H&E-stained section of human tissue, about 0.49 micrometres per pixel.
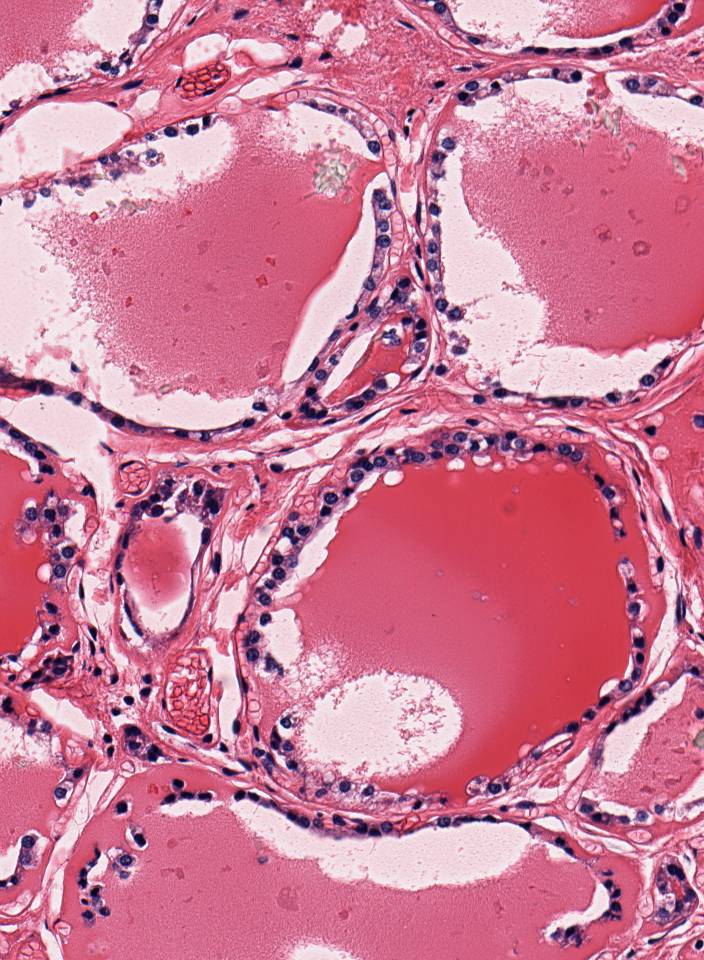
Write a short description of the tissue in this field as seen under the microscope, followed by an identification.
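You'll see each follicle lined by a single layer of flattened to low cuboidal epithelial cells, with small, round, dark-staining nuclei. The lumina are filled with homogeneous pink eosinophilic colloid. Small capillaries packed with red blood cells sit in the septa, two of them at the lower left. It's thyroid.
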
